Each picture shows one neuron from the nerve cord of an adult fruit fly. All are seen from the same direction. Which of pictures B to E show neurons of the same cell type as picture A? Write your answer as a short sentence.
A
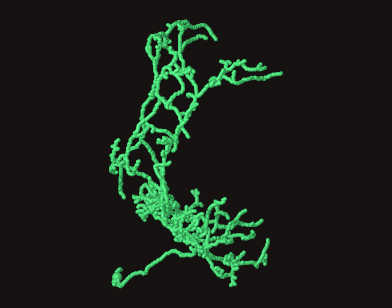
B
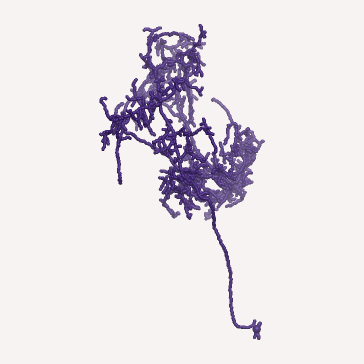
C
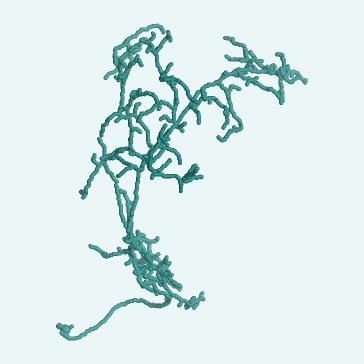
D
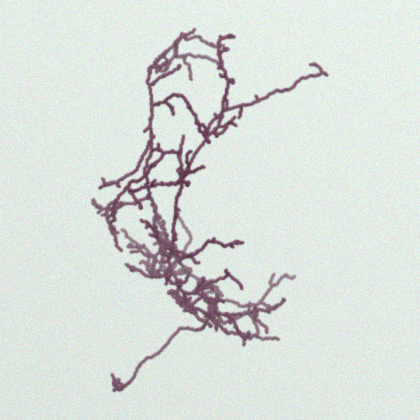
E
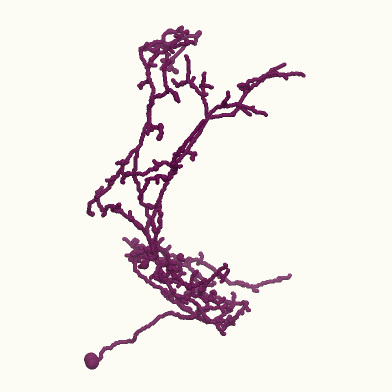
Picture C, picture D and picture E are of the same cell type.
